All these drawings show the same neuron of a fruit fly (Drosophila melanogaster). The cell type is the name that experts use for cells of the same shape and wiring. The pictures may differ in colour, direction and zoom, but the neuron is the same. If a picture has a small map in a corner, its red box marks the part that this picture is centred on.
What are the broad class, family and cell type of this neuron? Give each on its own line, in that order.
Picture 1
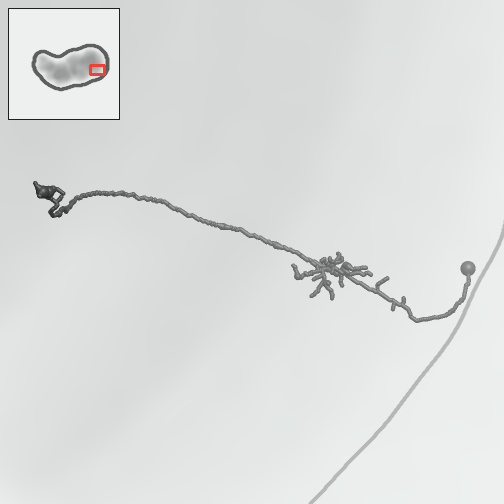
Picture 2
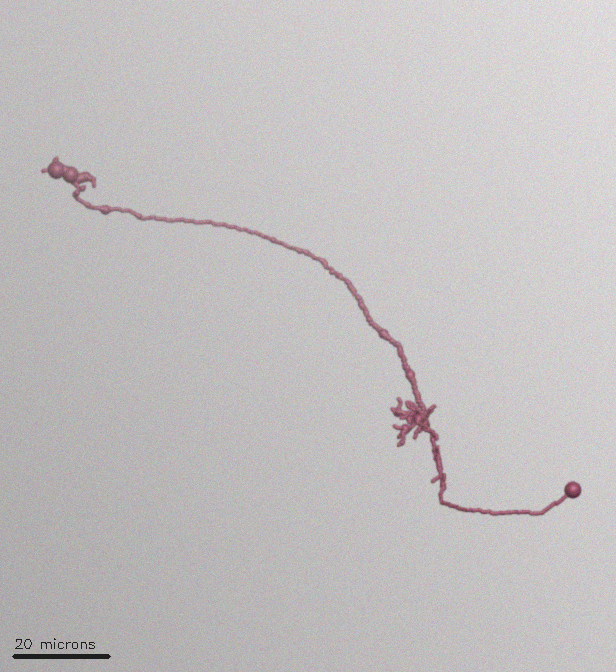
optic-lobe intrinsic neuron
Tm
Tm9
